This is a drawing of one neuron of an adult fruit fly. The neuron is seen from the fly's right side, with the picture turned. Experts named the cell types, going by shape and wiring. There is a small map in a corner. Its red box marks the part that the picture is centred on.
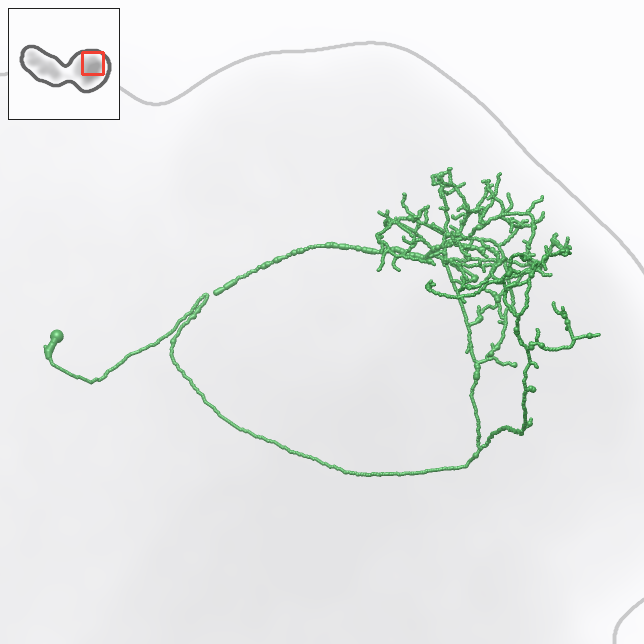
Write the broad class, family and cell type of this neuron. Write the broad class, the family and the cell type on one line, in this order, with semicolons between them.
central-brain intrinsic neuron; hemilineage VLPl&p1_posterior; CB3614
